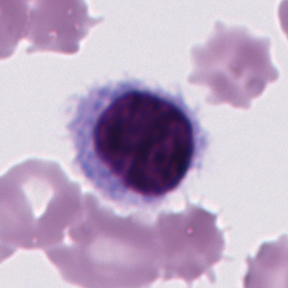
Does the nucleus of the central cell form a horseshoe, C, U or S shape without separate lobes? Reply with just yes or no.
No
